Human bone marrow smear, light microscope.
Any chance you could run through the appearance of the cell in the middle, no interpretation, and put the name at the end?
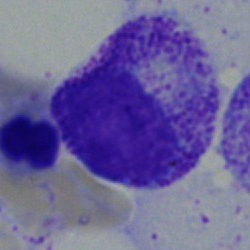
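The outline is broadly rounded and oval. Its nucleus sits off-centre, displaced toward the left side of the cell. Nuclear staining is a dense dark purple-blue, with little chromatin detail visible. Granules reach right out to the cell edge all around the cytoplasm. This is a myelocyte.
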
